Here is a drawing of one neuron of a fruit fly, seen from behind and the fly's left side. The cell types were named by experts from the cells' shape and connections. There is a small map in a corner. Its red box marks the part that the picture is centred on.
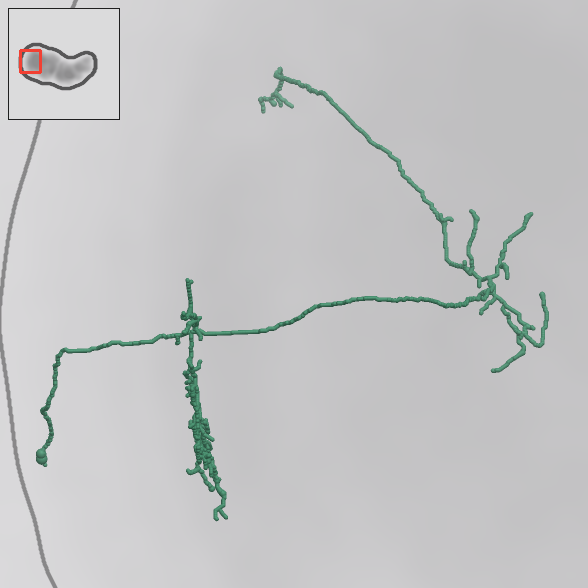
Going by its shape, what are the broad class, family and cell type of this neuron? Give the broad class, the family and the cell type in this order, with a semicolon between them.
visual projection neuron; MeTu; MeTu4c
